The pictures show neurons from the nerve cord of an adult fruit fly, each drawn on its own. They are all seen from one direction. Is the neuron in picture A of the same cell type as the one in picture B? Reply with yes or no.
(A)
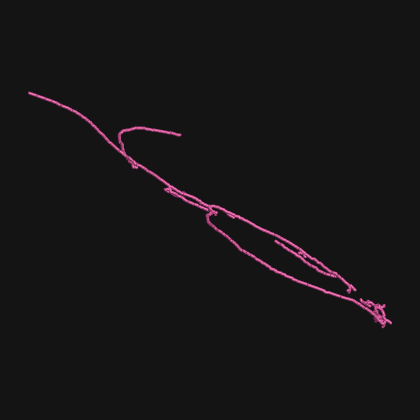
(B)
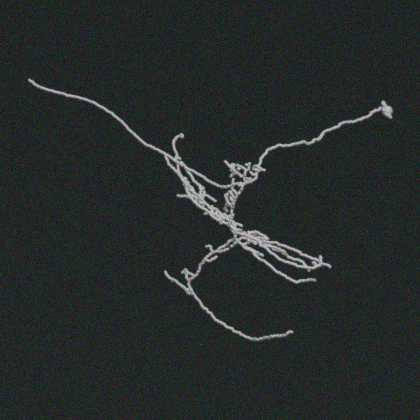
no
